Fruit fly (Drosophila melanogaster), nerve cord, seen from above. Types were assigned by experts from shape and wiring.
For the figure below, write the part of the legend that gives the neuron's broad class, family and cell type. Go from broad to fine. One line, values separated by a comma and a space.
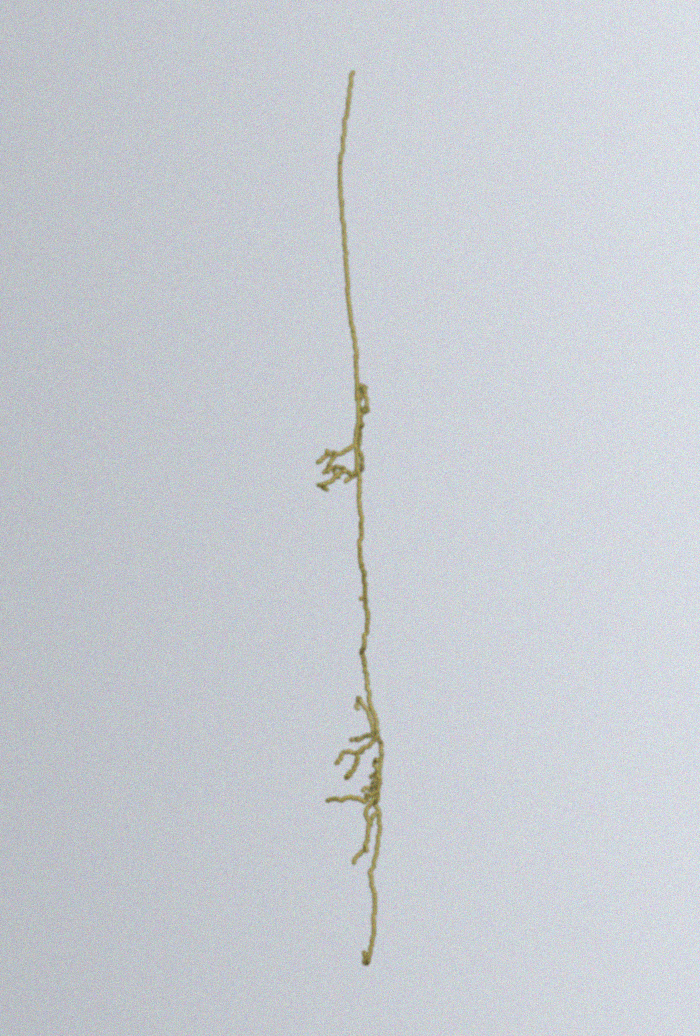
descending neuron, hemilineage LB12, DNge014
